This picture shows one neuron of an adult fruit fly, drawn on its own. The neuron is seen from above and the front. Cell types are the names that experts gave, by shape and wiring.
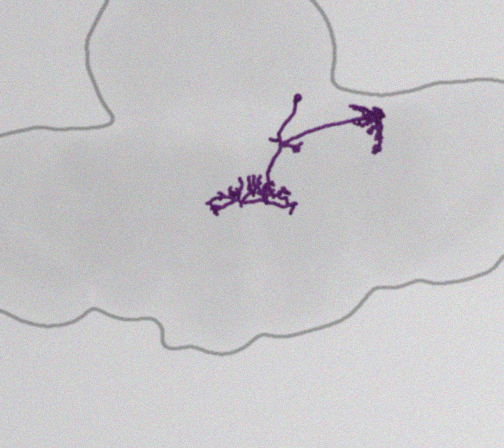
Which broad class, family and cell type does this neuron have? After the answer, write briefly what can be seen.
This is a central-brain intrinsic neuron. Its family is hemilineage DM6_dorso_medial. The cell type is FB8B. Its cell body lies at the top of the picture. As drawn here it is wider than it is tall.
